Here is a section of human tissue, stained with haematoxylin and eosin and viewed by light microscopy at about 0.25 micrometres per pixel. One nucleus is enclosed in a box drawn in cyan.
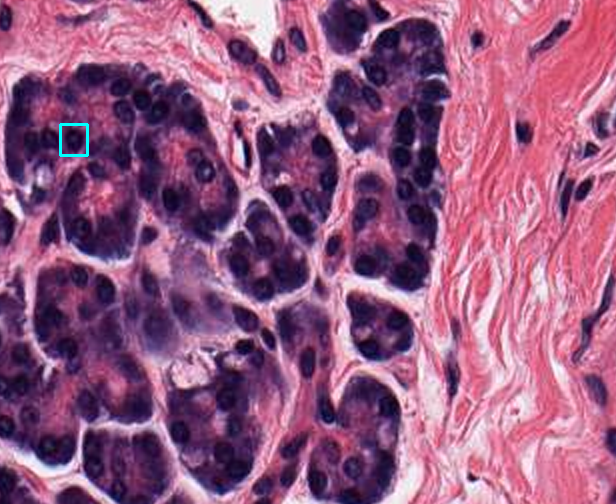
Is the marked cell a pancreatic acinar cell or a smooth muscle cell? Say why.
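Pancreatic acinar cell. The nucleus is round and dark, about the same size as the nuclei of its neighbours. The nucleus lies in a row with several other similar round, dark nuclei. The borders between this cell and its neighbours cannot be made out clearly. The cell sits inside a tightly packed cluster of similar cells, and pink wavy fibres surround that cluster.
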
